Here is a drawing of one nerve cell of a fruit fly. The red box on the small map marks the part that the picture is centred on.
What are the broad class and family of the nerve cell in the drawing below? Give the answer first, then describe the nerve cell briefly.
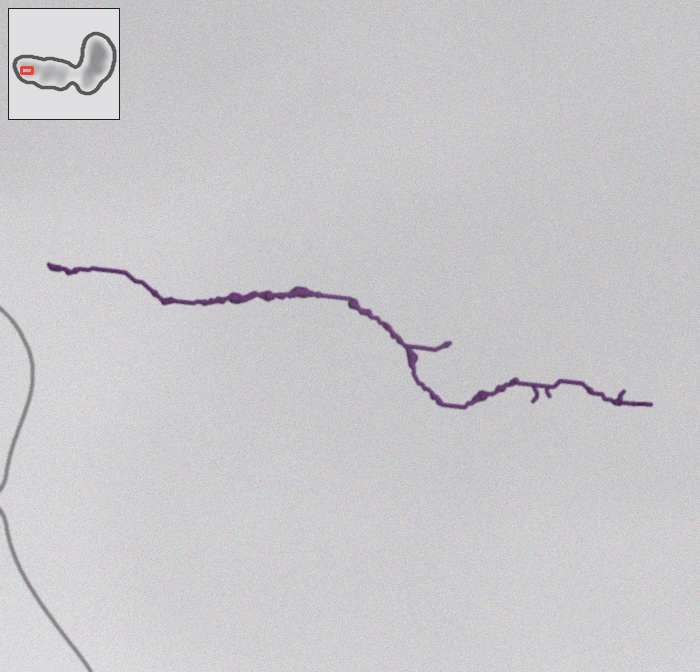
This is a sensory neuron entering the nerve cord. Its family is called class mechanosensory tactile. The drawing shows no cell body. There are a dozen or fewer branch ends.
